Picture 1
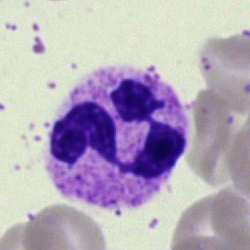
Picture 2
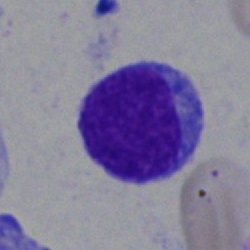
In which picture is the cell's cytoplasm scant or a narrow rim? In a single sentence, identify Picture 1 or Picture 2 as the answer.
The nucleus occupies most of the cell in picture 2.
